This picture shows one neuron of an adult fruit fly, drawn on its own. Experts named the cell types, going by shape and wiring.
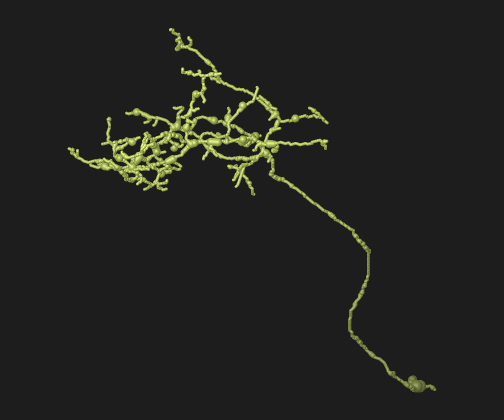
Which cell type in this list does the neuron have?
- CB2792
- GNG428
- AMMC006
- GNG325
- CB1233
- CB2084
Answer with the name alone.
CB2792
